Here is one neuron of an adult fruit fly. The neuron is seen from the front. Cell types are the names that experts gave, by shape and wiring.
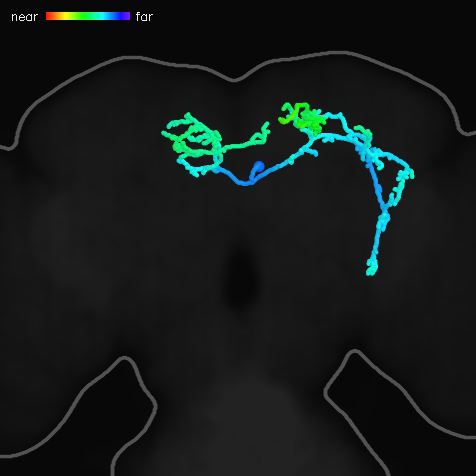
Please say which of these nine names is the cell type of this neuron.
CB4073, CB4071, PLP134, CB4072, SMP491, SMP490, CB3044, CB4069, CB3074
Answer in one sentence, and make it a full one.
The cell type that this neuron has is SMP490.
